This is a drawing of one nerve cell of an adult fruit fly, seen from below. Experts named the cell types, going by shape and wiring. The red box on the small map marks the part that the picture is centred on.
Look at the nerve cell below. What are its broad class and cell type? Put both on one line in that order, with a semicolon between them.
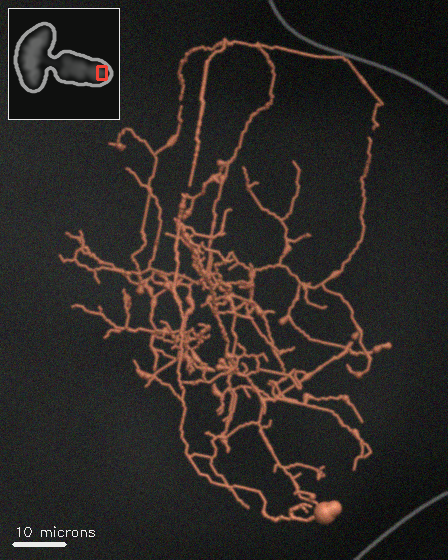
nerve-cord intrinsic neuron; INXXX377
